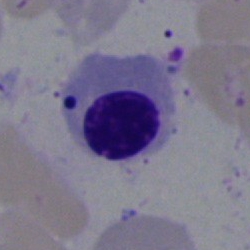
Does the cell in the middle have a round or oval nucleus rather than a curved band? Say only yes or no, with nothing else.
Yes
